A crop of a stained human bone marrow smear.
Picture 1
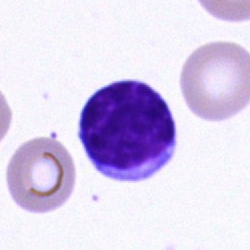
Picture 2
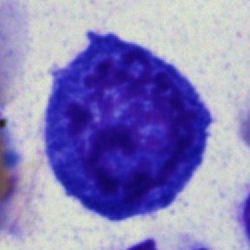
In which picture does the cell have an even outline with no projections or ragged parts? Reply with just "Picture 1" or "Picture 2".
Picture 1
